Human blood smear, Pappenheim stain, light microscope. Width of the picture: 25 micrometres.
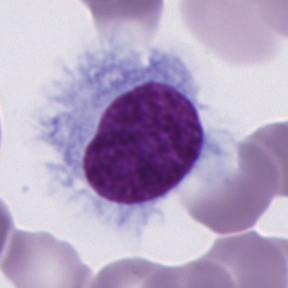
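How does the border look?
Ragged and indistinct rather than a smooth line.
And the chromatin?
Dark purple with a fine, mottled texture.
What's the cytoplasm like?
Pale greyish-blue, broadest on the upper-left side of the nucleus.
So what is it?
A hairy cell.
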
